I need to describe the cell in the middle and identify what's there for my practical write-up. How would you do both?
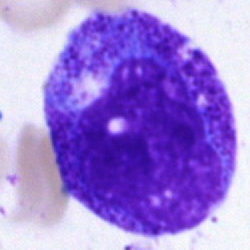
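Nucleus occupies most of the cell. Cytoplasm filled with numerous dark purple granules; blue between them. Pale zone with few granules to the upper left of the nucleus. Promyelocyte.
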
